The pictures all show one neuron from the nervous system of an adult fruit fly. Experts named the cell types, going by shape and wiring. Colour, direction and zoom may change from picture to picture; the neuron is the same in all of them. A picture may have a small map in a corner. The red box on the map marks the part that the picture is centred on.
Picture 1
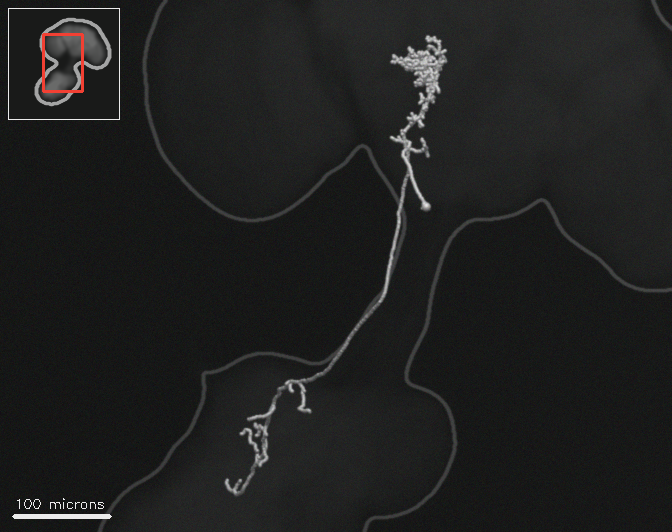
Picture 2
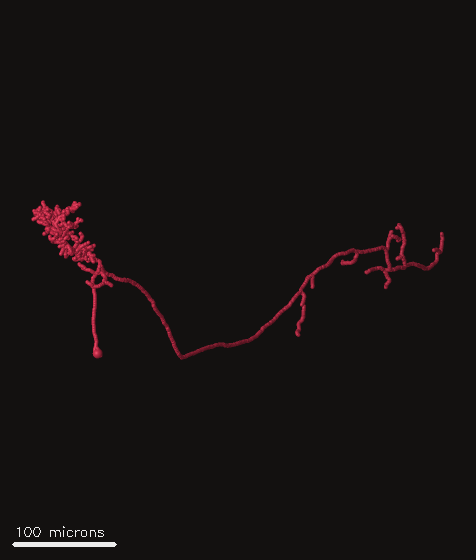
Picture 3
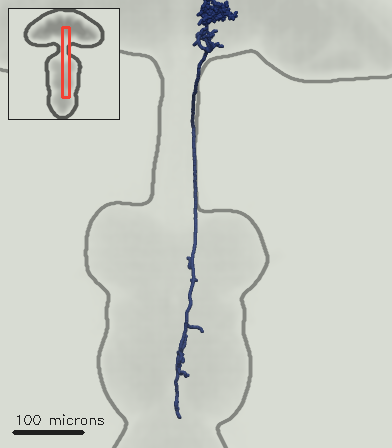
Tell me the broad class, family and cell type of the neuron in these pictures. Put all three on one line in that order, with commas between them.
descending neuron, hemilineage LB12, DNg01_b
